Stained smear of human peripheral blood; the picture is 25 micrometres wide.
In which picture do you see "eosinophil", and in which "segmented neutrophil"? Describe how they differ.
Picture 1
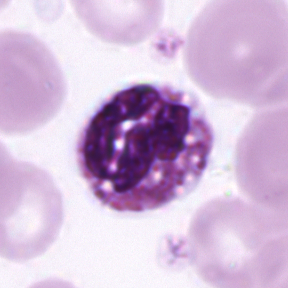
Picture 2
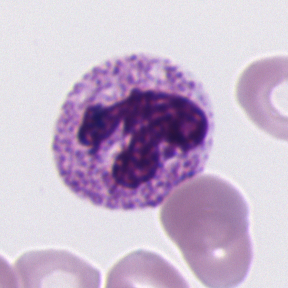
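Picture 1 is the eosinophil; picture 2 is the segmented neutrophil. The eosinophil, about 12 micrometres across, has a nucleus divided by a pale cleft into two lobes, set toward the upper left so that a wider band of cytoplasm lies at the lower right.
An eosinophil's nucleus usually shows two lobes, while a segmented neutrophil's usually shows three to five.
Its cytoplasm is packed with coarse reddish-pink granules.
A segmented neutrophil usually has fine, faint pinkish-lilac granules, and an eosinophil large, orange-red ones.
In the segmented neutrophil, about 14 micrometres across with a round, smooth outline, the granules leave the outline of the nucleus in view, and no nucleoli can be seen. Both show dark purple, coarsely clumped chromatin.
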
